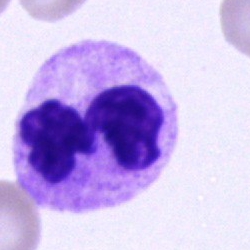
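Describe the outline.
Round and smooth, with no projections from the surface.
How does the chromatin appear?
Dense and dark purple.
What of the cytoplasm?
Abundant and pale lilac.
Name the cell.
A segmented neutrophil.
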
